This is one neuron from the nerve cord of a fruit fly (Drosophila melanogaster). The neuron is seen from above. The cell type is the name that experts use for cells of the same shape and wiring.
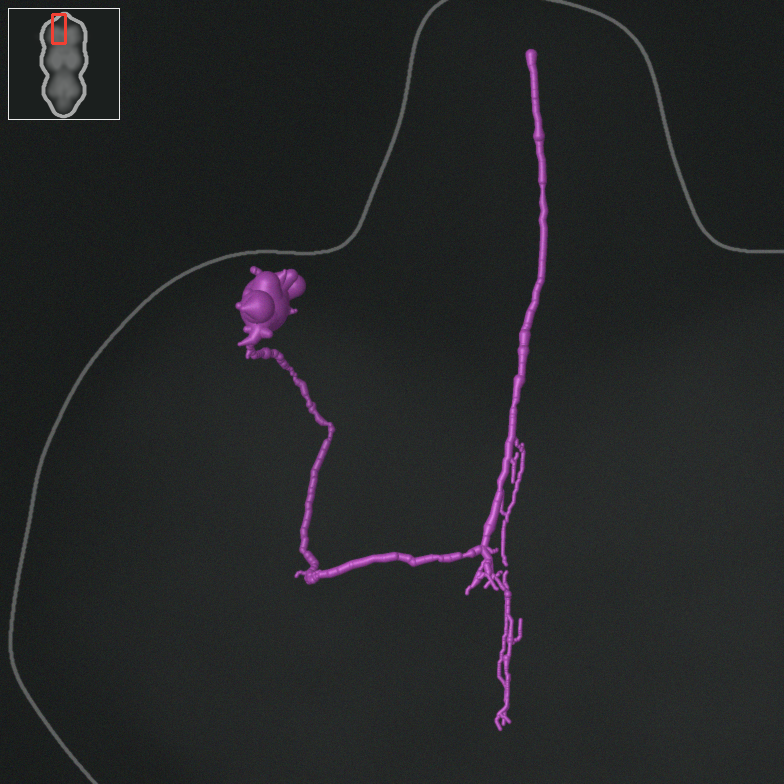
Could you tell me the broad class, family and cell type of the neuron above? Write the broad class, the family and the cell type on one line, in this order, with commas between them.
ascending neuron, hemilineage 09A, AN09A005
